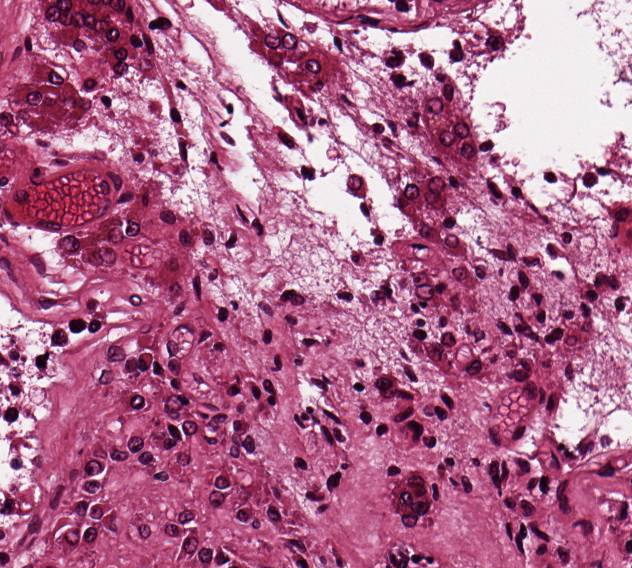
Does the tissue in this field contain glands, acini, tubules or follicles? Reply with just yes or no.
No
